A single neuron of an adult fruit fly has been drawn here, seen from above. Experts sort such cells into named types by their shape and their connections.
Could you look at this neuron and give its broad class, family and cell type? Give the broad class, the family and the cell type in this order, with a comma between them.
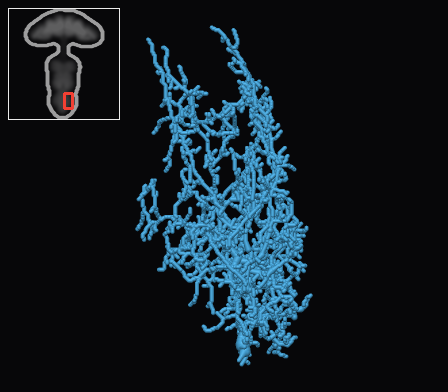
nerve-cord intrinsic neuron, hemilineage 19A, IN19A016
